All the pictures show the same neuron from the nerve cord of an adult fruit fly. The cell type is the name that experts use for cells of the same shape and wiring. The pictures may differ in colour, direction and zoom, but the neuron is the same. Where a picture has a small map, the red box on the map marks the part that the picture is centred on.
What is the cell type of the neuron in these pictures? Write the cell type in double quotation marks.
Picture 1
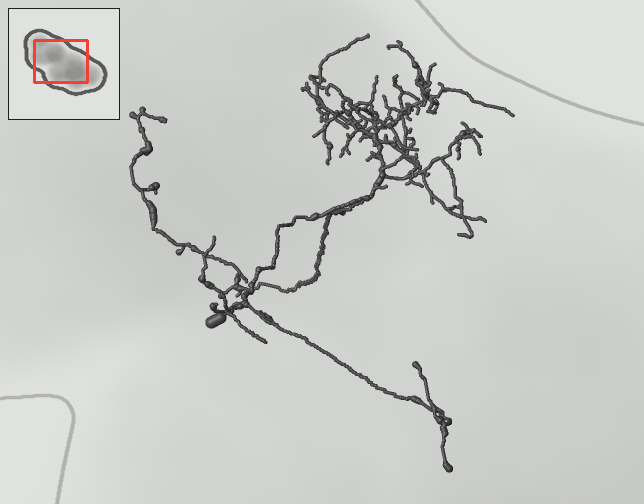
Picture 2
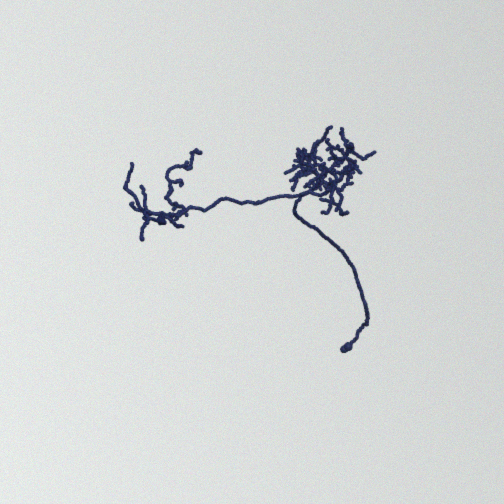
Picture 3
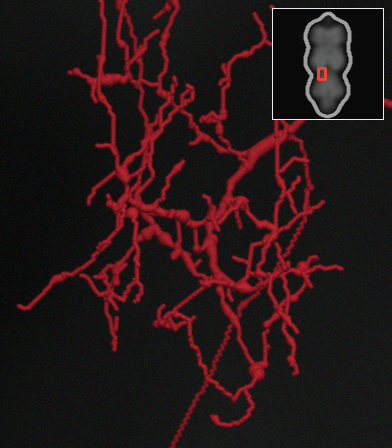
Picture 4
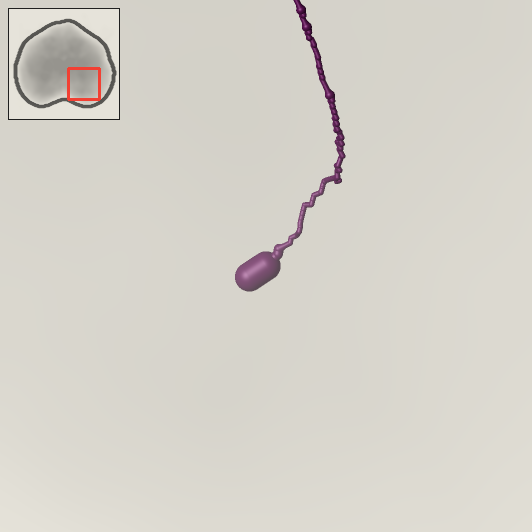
"IN07B075"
